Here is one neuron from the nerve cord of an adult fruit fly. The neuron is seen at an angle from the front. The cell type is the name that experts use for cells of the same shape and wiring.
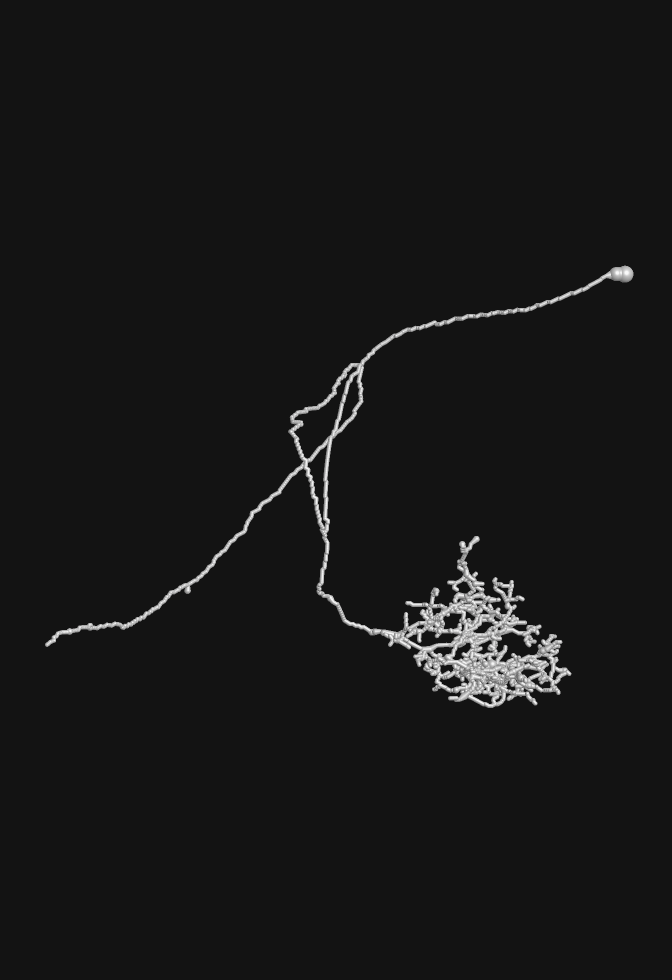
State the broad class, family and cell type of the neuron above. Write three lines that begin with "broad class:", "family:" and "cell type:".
broad class: nerve-cord intrinsic neuron
family: hemilineage 23B
cell type: IN23B075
